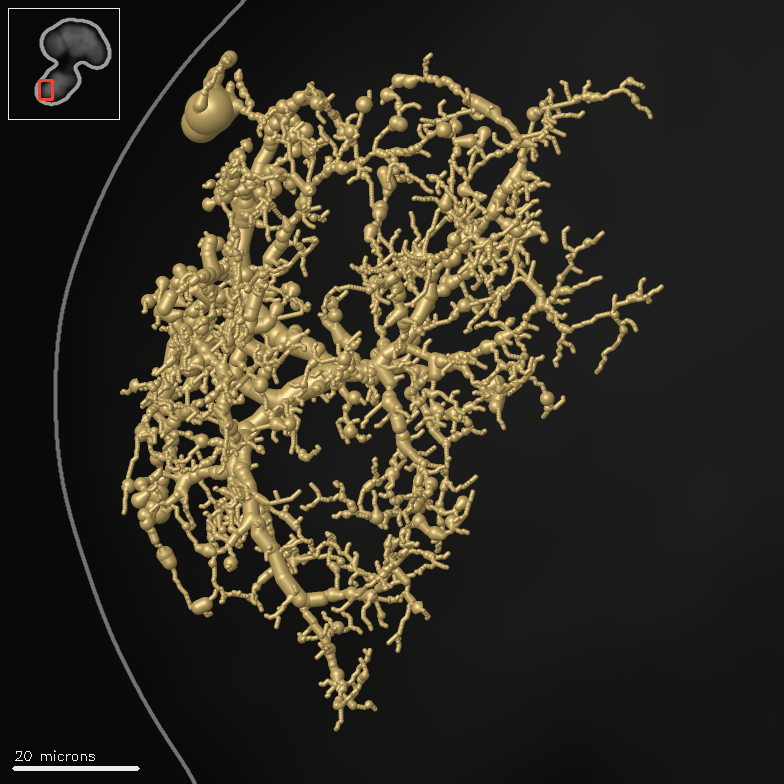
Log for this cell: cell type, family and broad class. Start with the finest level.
IN19A016; hemilineage 19A; nerve-cord intrinsic neuron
